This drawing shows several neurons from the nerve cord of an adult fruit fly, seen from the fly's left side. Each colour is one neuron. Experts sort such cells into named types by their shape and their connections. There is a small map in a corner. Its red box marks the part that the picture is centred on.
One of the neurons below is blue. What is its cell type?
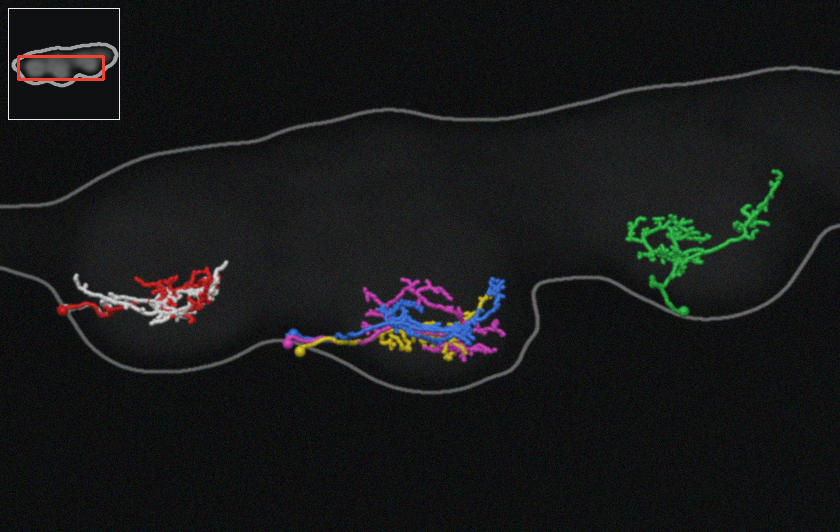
IN14A086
